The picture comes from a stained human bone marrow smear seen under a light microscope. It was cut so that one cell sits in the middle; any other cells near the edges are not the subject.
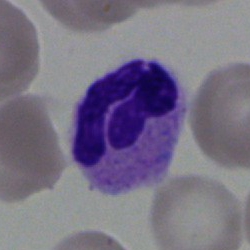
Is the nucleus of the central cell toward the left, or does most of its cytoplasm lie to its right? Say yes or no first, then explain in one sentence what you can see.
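Yes. The nucleus runs along the upper and left parts of the cell.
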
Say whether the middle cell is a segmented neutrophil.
yes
